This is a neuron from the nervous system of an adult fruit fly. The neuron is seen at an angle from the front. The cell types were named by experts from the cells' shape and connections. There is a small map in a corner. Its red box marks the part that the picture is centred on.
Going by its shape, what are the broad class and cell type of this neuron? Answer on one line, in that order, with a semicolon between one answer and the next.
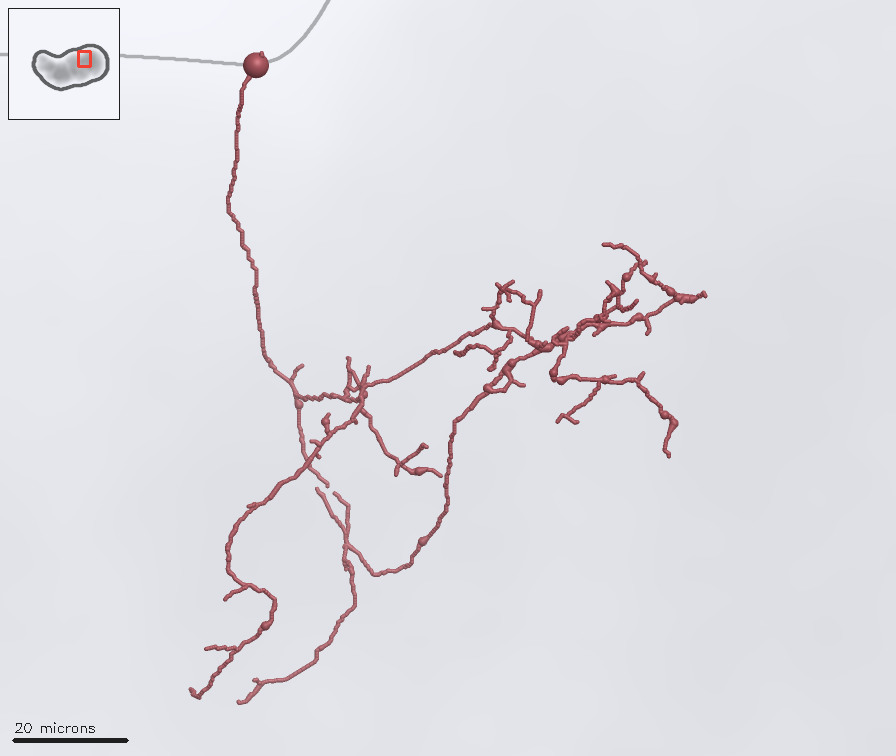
central-brain intrinsic neuron; CB2721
